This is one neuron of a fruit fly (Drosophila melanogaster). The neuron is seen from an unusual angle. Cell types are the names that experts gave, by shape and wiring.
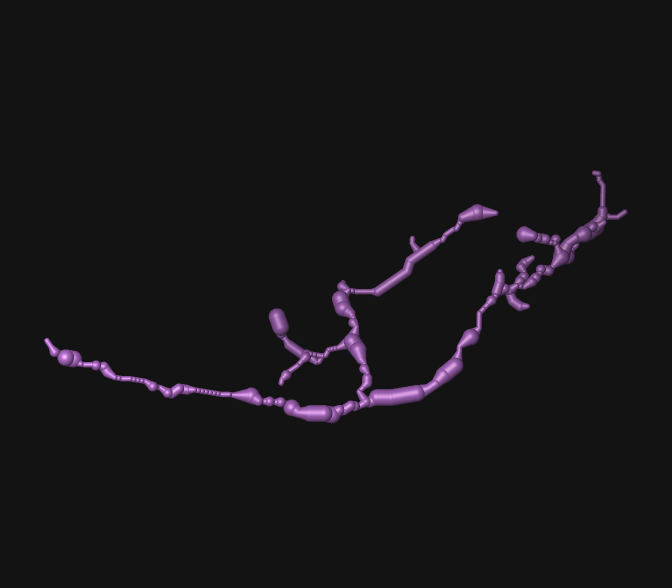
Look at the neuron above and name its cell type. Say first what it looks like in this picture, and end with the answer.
The drawing shows no cell body. There are a dozen or fewer branch ends. It is a sensory neuron entering the nerve cord. It is of cell type SNta25.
